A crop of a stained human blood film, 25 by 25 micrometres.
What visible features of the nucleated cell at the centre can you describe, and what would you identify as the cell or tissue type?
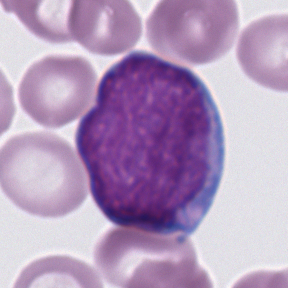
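The nucleus is a single oval mass without lobes and fills about 80% of the cell's area. Around it the cytoplasm forms only a narrow rim, widest along the right side of the cell. The left edge of the cell is uneven, with small bulges. This is a myeloblast.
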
